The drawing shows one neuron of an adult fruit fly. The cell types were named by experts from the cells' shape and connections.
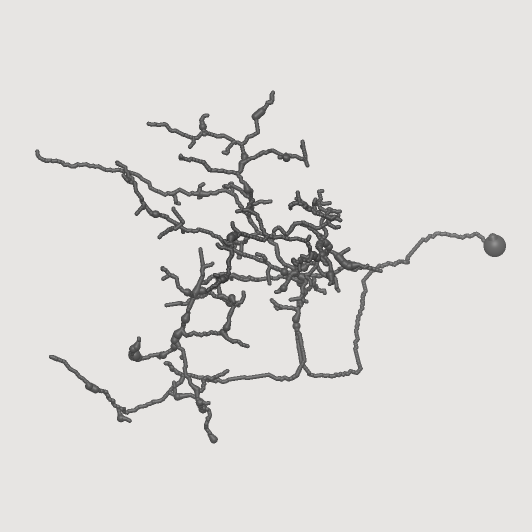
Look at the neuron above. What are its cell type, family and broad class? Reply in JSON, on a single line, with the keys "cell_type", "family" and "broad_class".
{"cell_type": "IN14A081", "family": "hemilineage 14A", "broad_class": "nerve-cord intrinsic neuron"}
